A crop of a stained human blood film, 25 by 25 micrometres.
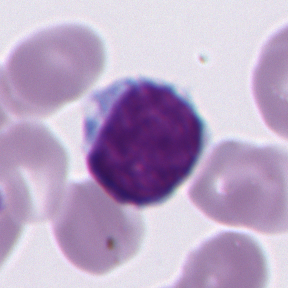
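Typical lymphocyte, the cell in the middle. Notice its roughly round outline and the dense chromatin, dark purple right through the nucleus. The cytoplasm is only a scanty pale blue rim, which you'll find mainly on the upper left side of the nucleus.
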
